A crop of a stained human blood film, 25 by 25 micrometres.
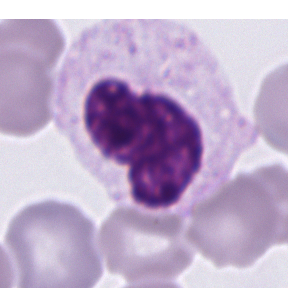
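Segmented neutrophil. Its nucleus, about 12 by 8 micrometres, seems to sit in the lower part of the cell, reaching close to the lower edge. The dark purple chromatin looks loosely clumped, broken by paler streaks. Abundant pale greyish-lilac cytoplasm surrounds it, widest above, with fine pink-purple granules scattered through it.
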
